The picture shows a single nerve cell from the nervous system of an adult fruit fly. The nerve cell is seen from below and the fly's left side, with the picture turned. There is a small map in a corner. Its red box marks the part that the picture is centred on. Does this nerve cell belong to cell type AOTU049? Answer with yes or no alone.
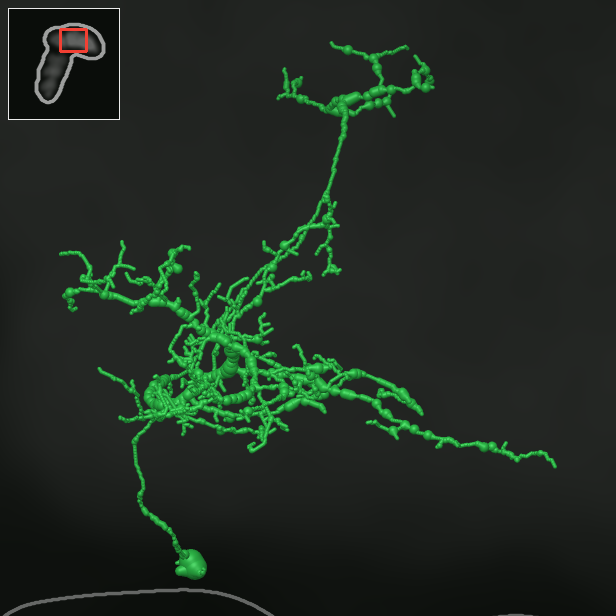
yes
